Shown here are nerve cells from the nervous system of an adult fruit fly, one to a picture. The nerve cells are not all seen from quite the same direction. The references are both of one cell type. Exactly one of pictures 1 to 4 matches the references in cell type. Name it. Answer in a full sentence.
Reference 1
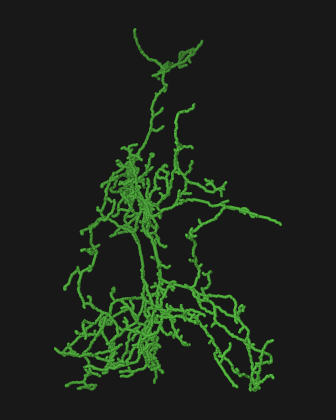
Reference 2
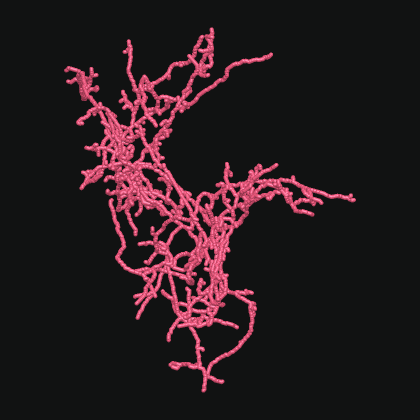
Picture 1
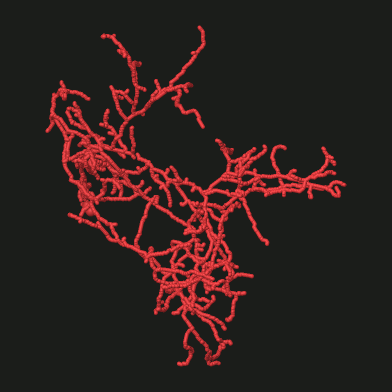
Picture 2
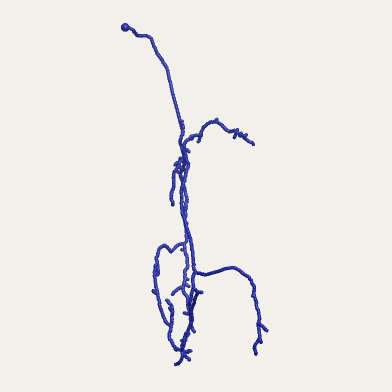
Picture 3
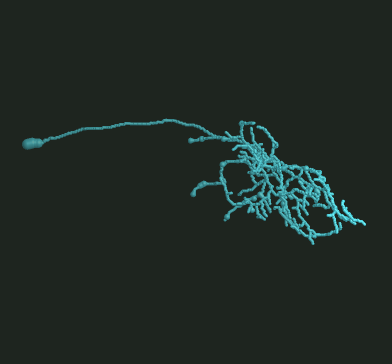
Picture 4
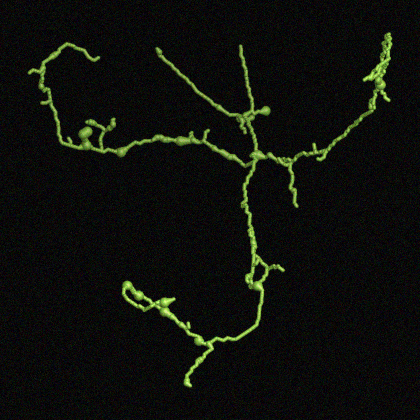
The nerve cell in picture 1 is of the same cell type.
